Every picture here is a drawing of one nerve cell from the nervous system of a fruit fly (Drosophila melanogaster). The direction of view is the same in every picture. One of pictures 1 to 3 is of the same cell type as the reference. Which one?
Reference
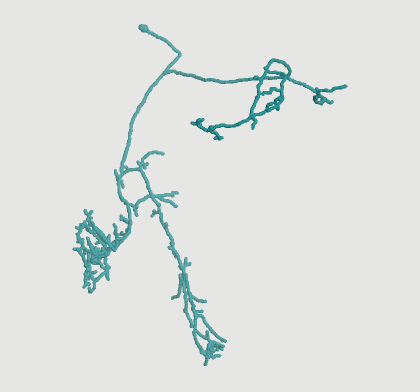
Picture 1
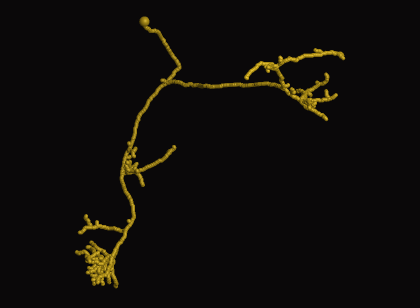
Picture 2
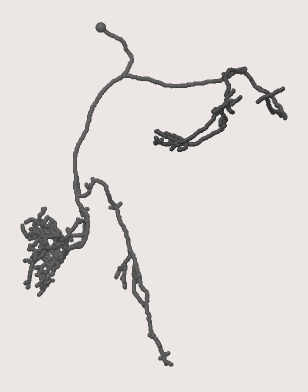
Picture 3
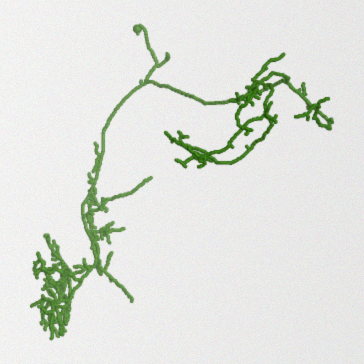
Picture 2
